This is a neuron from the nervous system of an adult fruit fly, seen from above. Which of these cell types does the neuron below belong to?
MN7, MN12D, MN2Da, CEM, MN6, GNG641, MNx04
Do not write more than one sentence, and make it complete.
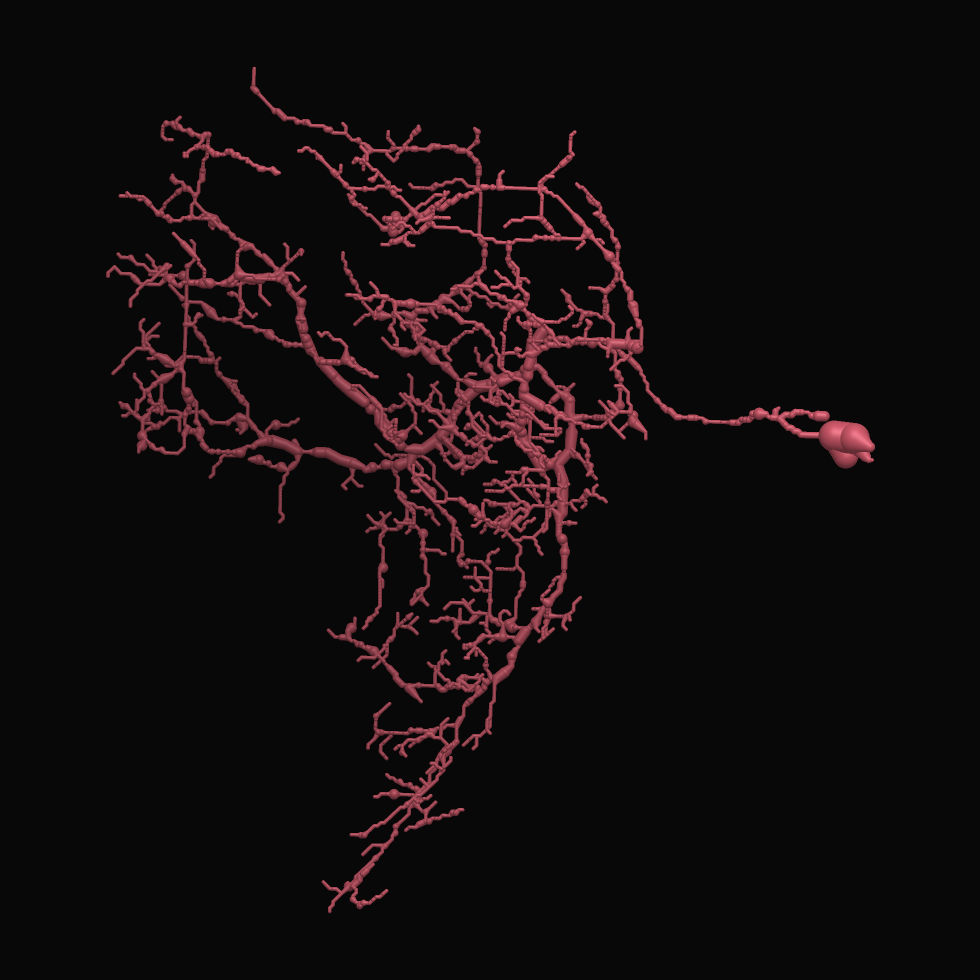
Typed by cell type, the neuron is MN2Da.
